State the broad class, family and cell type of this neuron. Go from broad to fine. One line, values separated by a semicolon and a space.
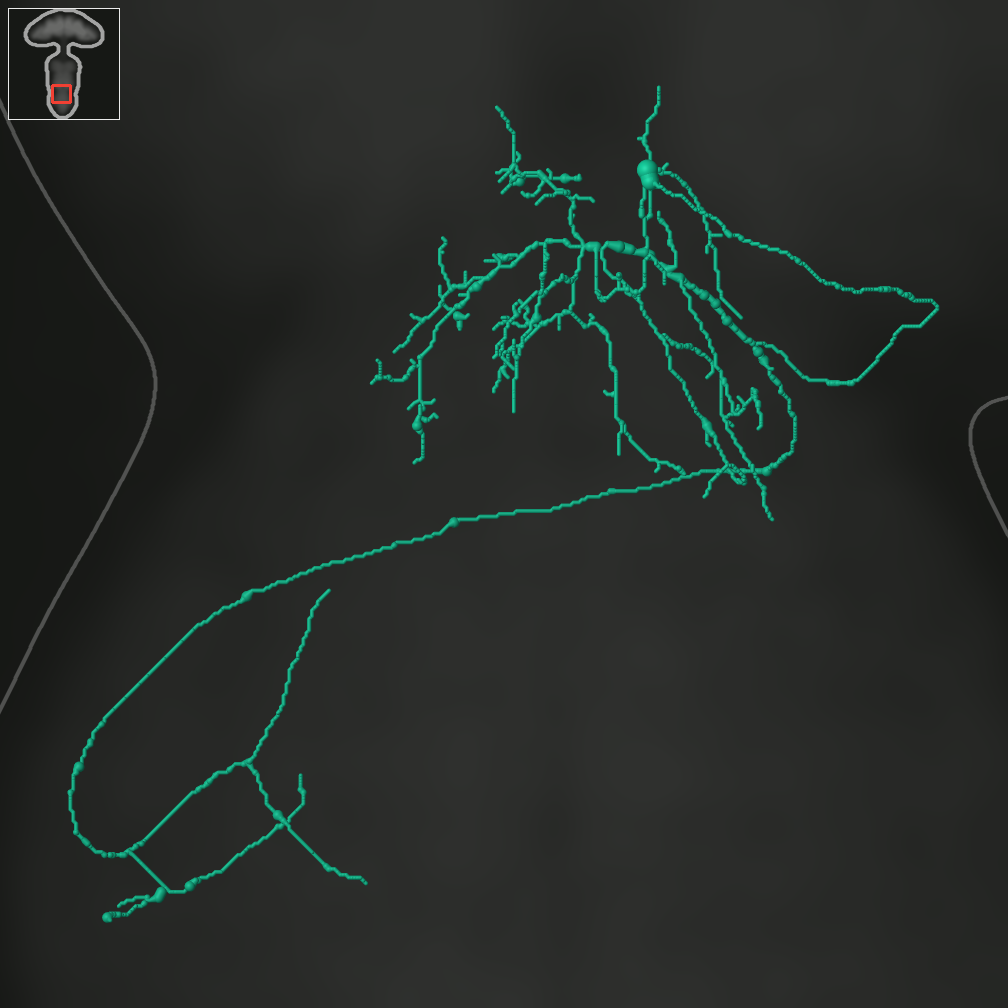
nerve-cord intrinsic neuron; hemilineage 01A; IN01A084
